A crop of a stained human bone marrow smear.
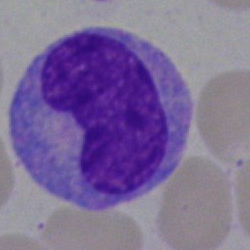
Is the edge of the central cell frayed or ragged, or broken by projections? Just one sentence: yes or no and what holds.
No, there are no projections, blebs or tags; the cell's outline is smooth.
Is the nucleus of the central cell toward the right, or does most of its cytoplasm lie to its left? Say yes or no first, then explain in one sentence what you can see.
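Yes. The cytoplasm is widest at the lower left, where it fills the nuclear indentation.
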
